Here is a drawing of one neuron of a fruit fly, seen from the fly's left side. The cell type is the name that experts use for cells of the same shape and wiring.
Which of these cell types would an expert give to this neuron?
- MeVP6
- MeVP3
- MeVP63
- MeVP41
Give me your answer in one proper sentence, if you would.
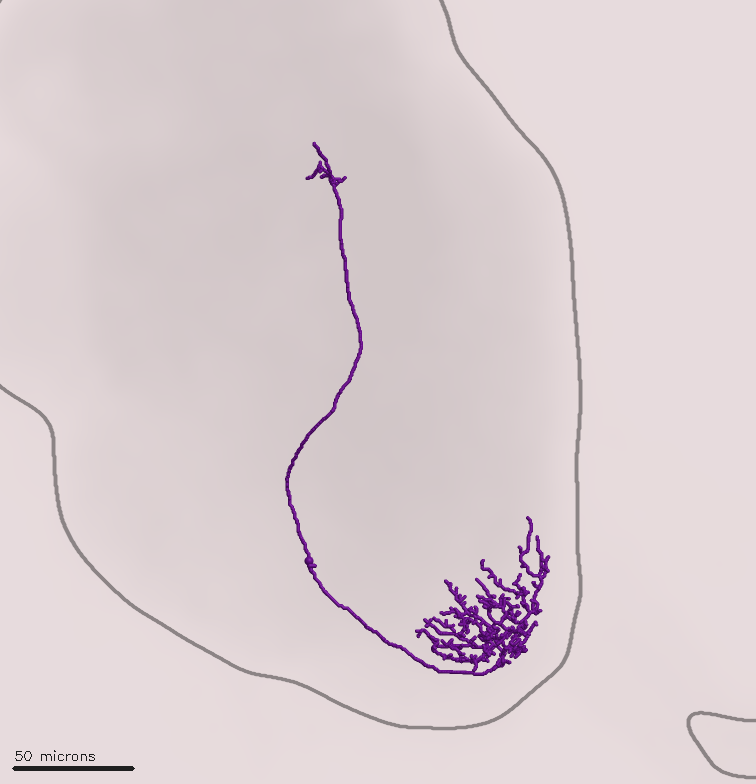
The neuron here falls under cell type MeVP3.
